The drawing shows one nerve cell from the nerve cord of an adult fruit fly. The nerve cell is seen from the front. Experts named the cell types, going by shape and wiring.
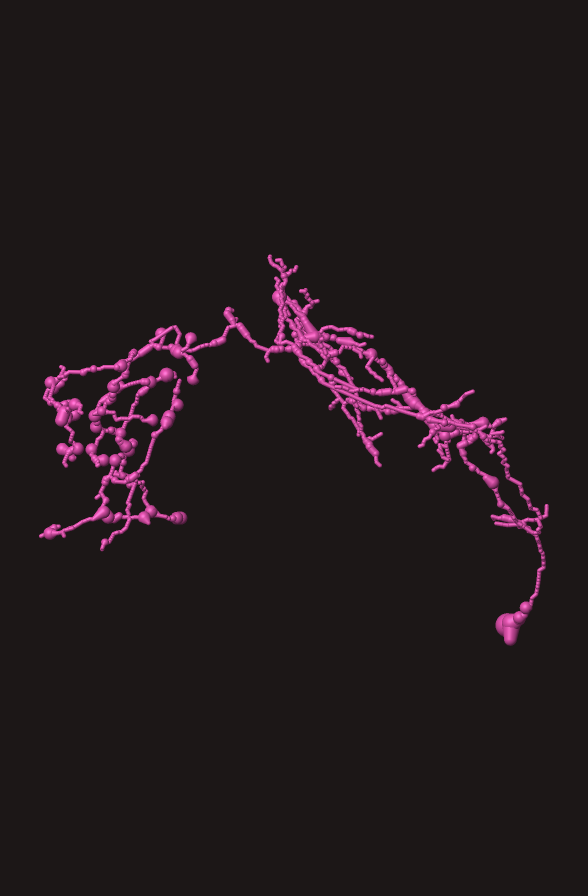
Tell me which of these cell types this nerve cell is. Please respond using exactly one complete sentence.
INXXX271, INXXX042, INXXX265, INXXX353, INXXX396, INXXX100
Cell type INXXX396 is what this nerve cell is.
